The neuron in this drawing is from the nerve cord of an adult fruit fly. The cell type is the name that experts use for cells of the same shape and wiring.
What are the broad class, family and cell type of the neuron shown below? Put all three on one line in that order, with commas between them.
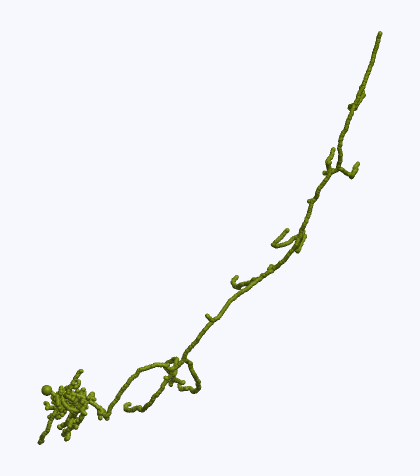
ascending neuron, hemilineage 19B, AN19B051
